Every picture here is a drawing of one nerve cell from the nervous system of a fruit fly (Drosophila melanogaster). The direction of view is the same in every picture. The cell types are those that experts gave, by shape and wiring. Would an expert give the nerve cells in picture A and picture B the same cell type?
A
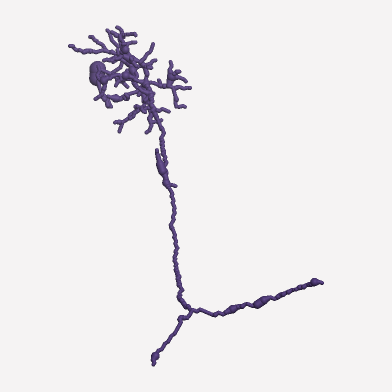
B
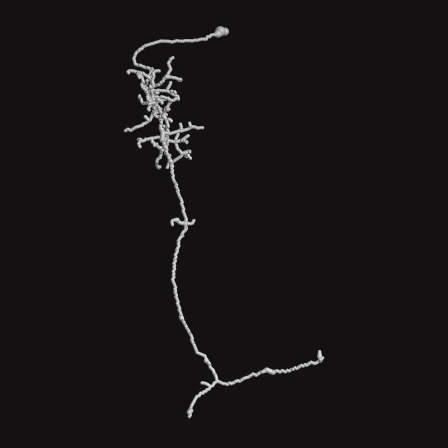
yes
